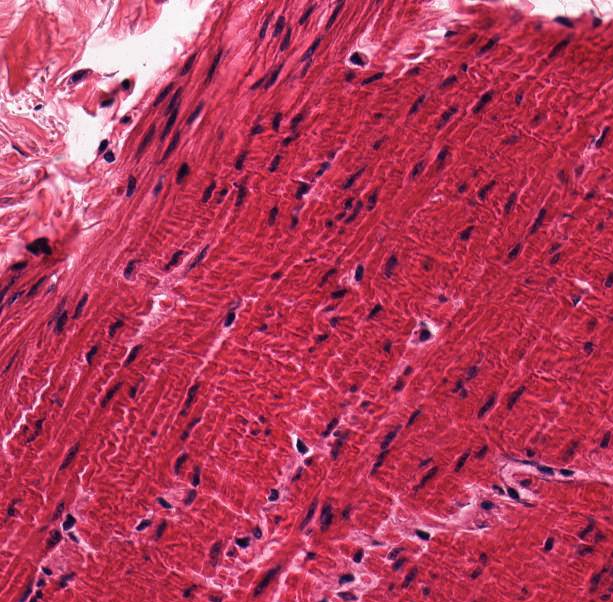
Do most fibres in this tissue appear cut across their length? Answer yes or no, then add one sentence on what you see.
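No. The muscle fibres run in parallel diagonally from the lower left towards the upper right.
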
